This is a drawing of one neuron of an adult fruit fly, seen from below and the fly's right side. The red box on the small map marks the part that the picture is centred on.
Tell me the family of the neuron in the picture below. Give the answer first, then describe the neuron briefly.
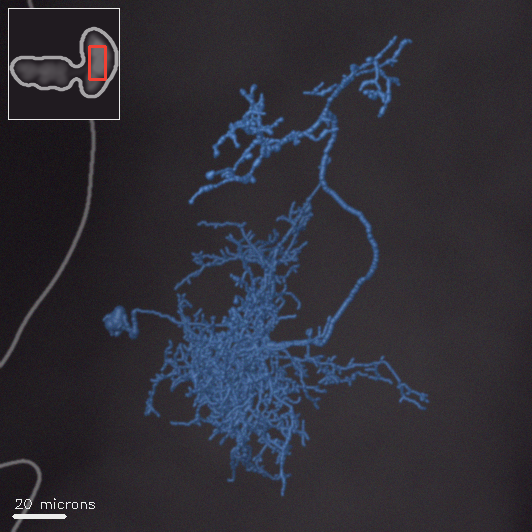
Its family is hemilineage SMPpv2_ventral. Its broad class is central-brain intrinsic neuron. It lies in the brain. The cell body can be seen on the left of the picture. From top to bottom in the picture it spans about 180 microns.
